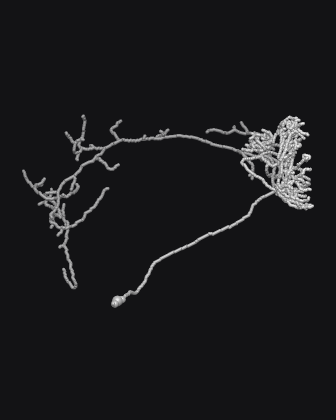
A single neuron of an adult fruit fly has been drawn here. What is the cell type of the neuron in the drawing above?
ExR8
